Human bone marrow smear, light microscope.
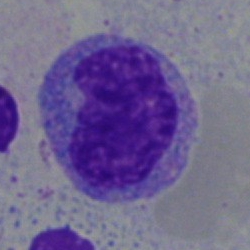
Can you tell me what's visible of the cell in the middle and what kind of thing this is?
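Kidney-shaped nucleus, from a notch on its left side; it fills most of the cell. Chromatin mottled, paler patches among darker strands. Fine, faint purplish granules in the cytoplasm. Verdict: monocyte.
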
